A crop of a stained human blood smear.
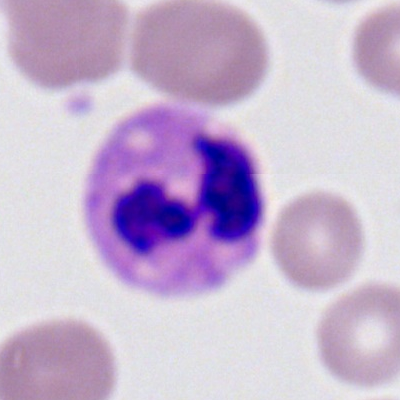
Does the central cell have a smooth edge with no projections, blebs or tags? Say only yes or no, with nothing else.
Yes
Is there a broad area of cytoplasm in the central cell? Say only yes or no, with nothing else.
Yes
